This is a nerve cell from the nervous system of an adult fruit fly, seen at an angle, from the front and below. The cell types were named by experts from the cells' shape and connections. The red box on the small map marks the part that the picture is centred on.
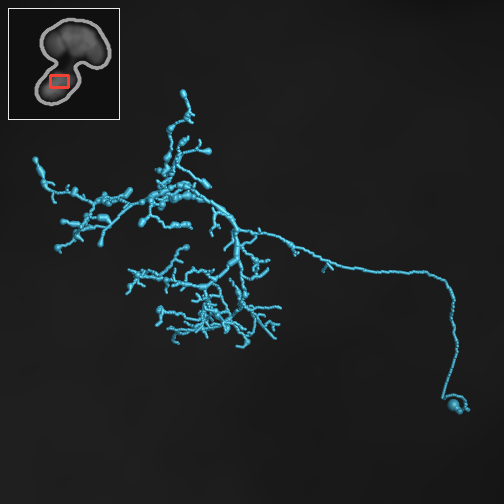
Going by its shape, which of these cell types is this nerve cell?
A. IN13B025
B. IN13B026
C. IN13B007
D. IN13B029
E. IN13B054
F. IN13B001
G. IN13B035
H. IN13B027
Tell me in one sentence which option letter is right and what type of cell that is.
Here the nerve cell is of cell type IN13B035, corresponding to option G.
